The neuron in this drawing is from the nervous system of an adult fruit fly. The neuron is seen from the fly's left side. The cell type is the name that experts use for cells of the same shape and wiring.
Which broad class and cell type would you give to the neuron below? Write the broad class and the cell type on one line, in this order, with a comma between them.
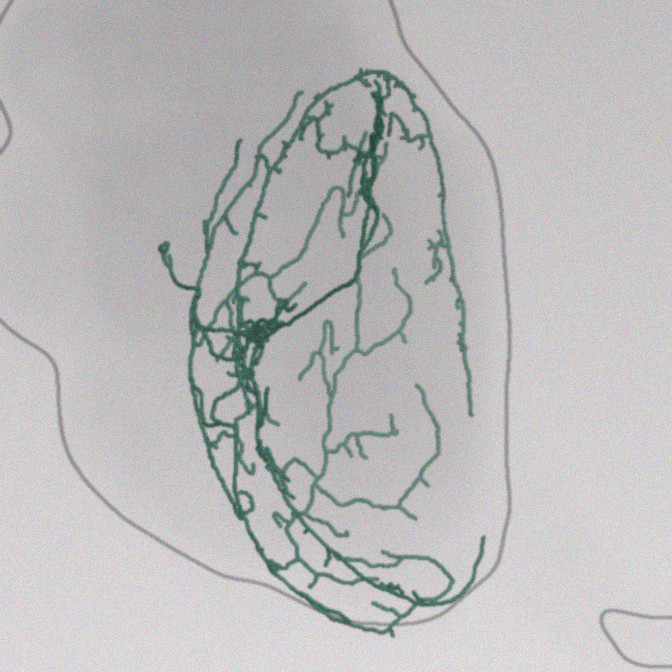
visual centrifugal neuron, aMe4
